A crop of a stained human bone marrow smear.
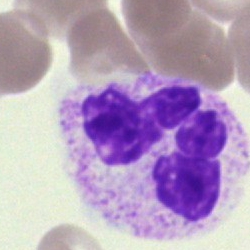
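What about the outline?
Rounded and smooth.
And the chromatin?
Dense and dark purple, with that clumped look.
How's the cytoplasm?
Plenty of it, pale pinkish-lilac, with fine violet granules scattered all through.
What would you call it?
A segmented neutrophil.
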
